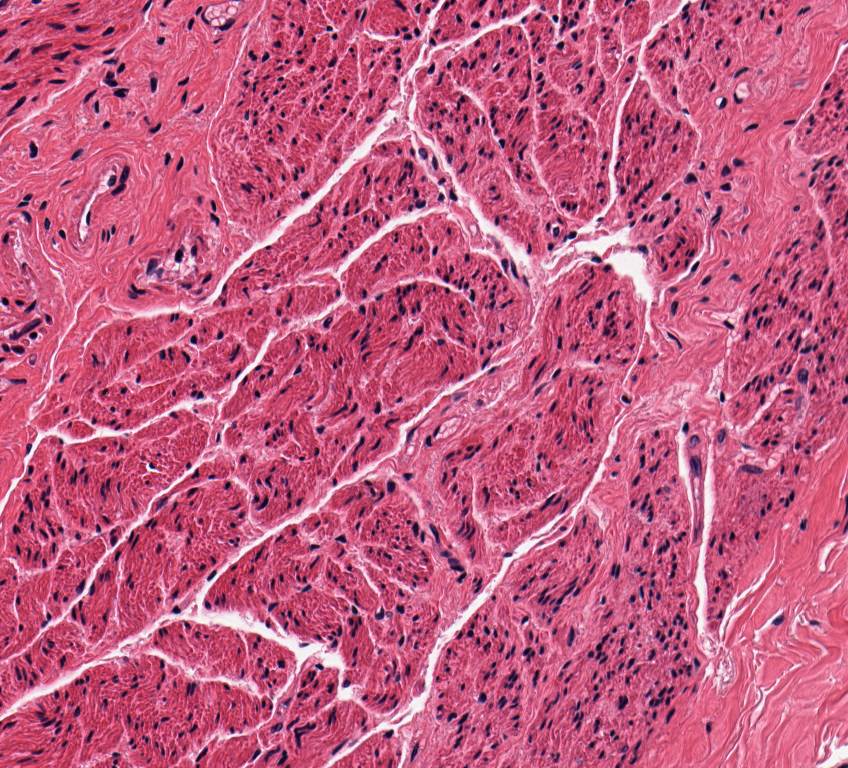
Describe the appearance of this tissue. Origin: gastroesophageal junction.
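You can see most of this is smooth muscle, bundles interlacing and running every which way. Their nuclei are elongated and dark blue, with blunt ends. Up in the upper left corner and down the right edge there's wavy collagen with only a few nuclei, and a few small vessels sit in that upper-left collagen.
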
